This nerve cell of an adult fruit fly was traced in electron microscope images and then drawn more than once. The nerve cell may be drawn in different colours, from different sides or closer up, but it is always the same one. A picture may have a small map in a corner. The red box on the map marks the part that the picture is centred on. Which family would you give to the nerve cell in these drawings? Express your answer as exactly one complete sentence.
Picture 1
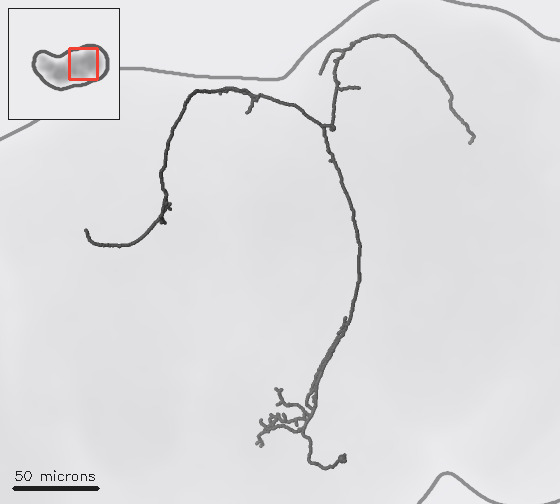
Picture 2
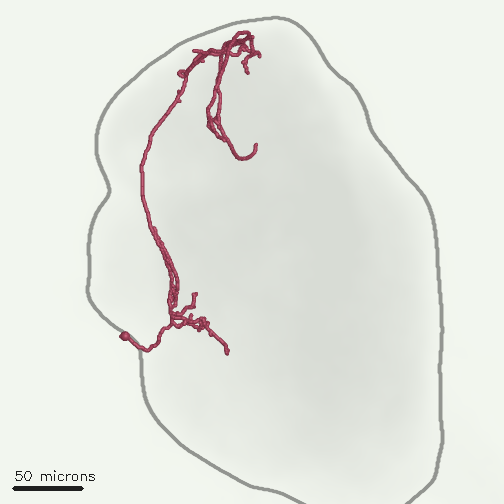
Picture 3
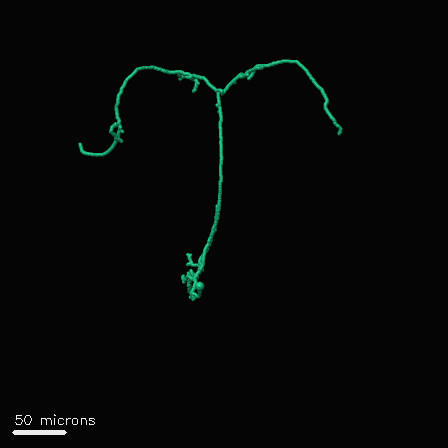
The nerve cell is recorded as family hemilineage FLAa3.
